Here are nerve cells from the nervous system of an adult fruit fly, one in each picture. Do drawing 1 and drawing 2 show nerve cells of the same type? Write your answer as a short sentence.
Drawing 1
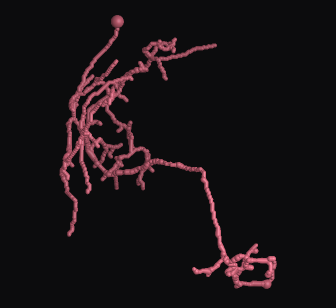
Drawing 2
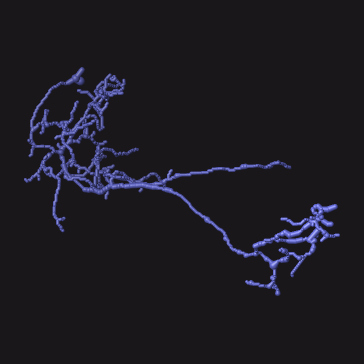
They are of different cell types.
